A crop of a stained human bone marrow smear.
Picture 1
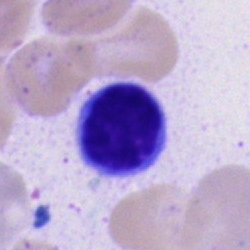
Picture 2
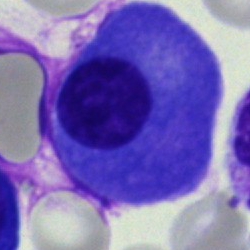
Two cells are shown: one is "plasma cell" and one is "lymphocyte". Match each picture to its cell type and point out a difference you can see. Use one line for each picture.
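In picture 1 we see a lymphocyte: The cytoplasm forms only a very thin rim around the nucleus.
In picture 2 we see a plasma cell: The cytoplasm is abundant and covers much more area than the nucleus.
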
